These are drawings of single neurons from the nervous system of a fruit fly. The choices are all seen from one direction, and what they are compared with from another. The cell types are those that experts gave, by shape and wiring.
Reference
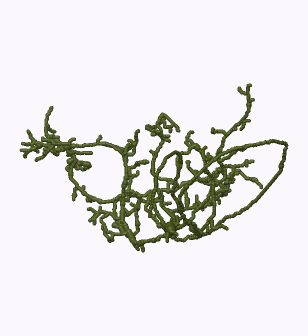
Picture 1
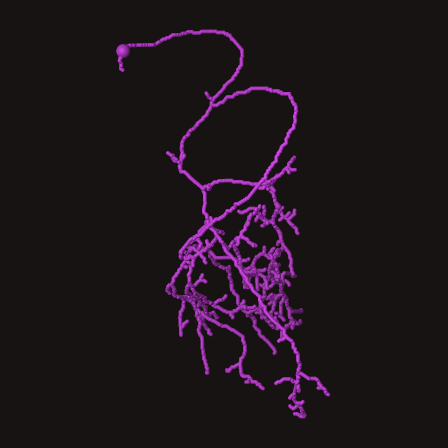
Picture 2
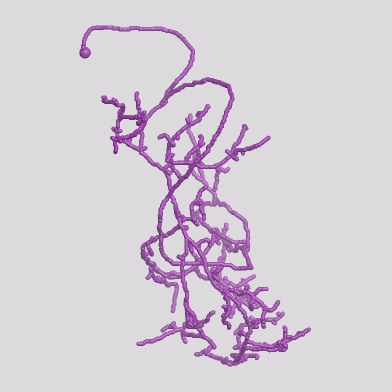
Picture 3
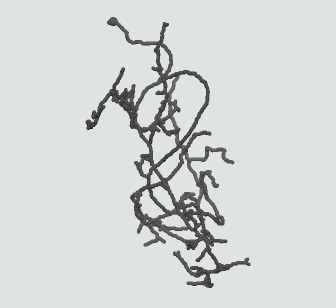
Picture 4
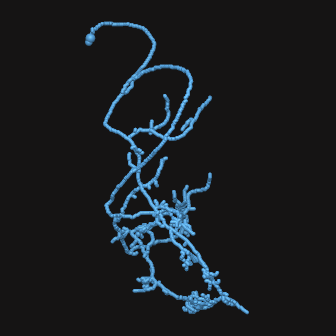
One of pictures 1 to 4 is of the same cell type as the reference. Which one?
Picture 1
